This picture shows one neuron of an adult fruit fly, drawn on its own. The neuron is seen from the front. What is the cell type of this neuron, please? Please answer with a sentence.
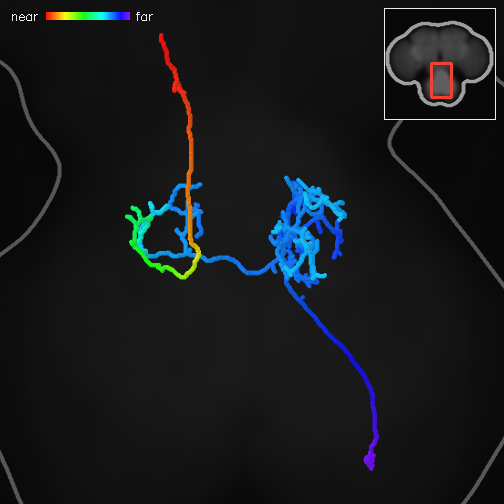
The cell type is AN07B076.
